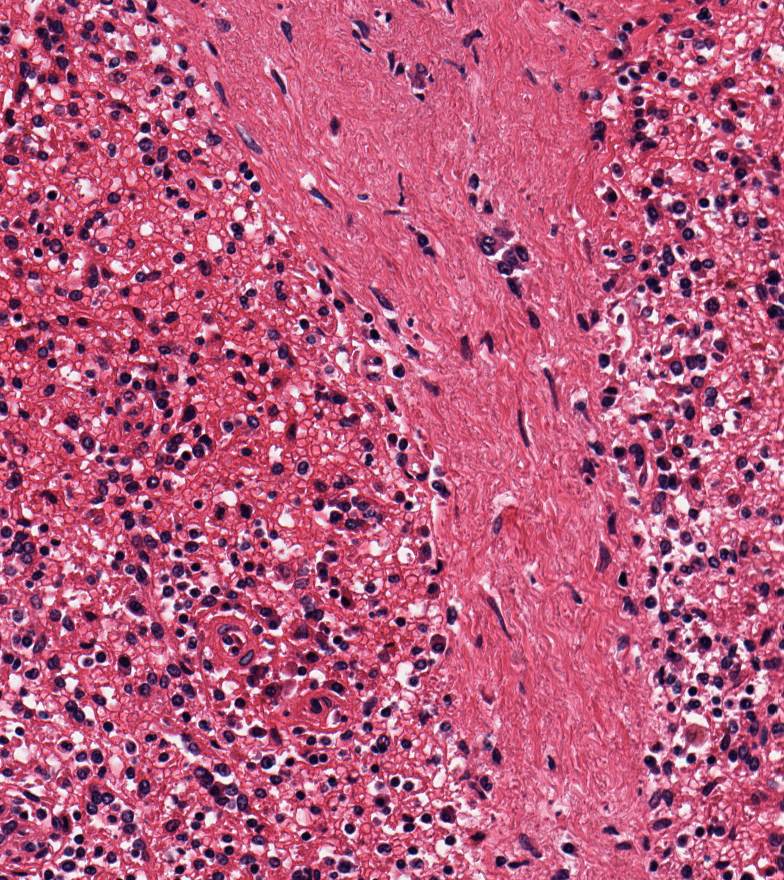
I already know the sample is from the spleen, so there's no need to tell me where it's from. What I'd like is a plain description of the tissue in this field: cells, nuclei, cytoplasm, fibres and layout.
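Running obliquely from the top centre to the bottom right is a band of fibrous tissue, with cellular tissue on its left and right. The band consists of wavy pink collagen fibres lying along its length. Its nuclei are sparse, elongated and spindle-shaped, parallel to the fibres. Left of the band, in the lower left, sits a small vessel whose wall is concentrically layered.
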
